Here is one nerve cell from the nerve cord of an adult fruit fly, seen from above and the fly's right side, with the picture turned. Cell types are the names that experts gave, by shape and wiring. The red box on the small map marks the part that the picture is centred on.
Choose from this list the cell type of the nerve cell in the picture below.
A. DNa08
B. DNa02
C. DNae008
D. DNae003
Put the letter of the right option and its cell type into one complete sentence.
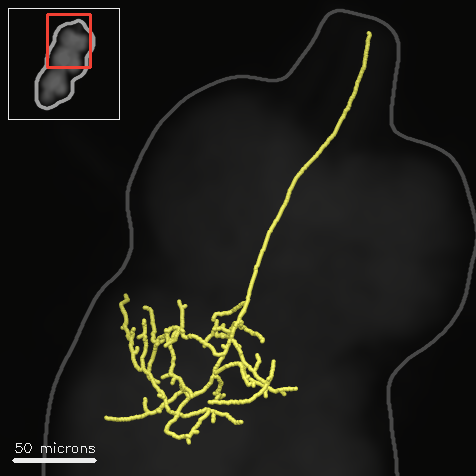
With respect to cell type, the nerve cell is DNa08, option A.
